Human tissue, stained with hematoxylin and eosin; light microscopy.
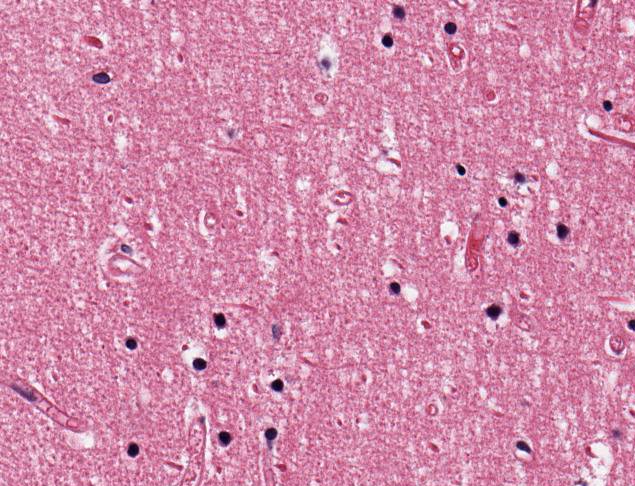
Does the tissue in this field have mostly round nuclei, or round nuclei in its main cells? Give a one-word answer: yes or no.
Yes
